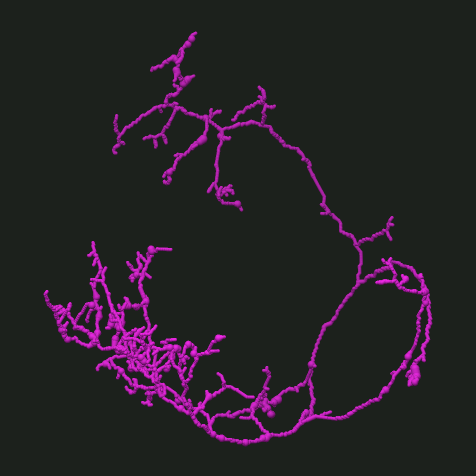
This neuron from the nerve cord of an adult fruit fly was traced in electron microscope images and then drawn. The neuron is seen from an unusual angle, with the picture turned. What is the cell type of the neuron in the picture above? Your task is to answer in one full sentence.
The neuron belongs to cell type IN19A082.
